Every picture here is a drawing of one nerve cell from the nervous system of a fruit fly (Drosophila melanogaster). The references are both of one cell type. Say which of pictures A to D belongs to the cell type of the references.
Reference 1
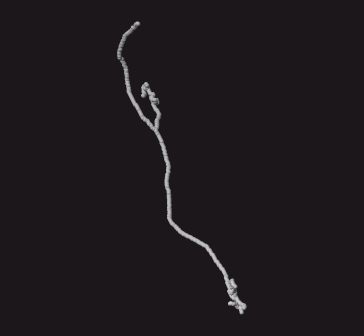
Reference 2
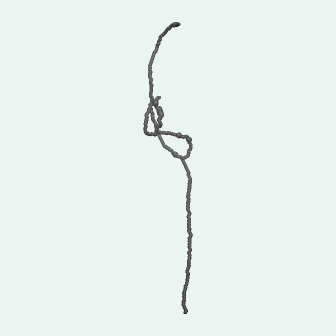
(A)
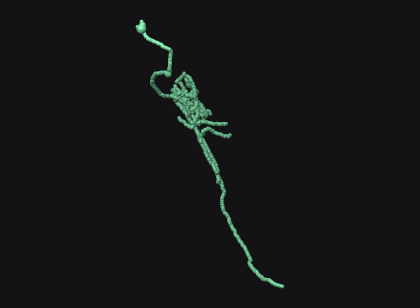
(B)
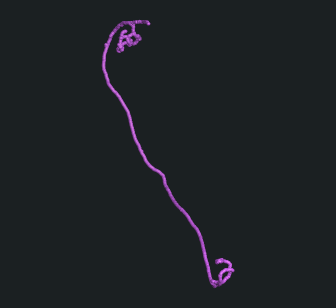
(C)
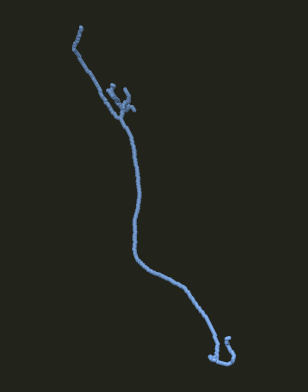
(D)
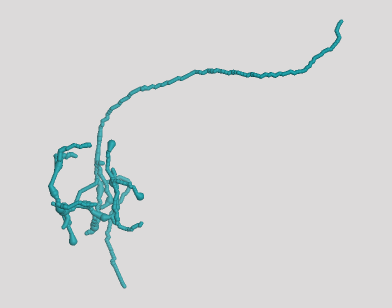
Picture C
